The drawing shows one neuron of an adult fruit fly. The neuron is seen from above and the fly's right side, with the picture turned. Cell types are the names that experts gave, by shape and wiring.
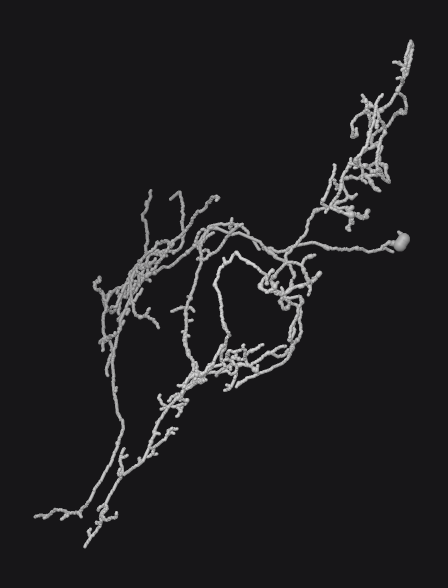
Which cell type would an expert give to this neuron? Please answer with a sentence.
The cell type is INXXX245.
